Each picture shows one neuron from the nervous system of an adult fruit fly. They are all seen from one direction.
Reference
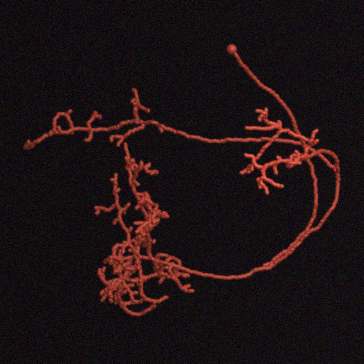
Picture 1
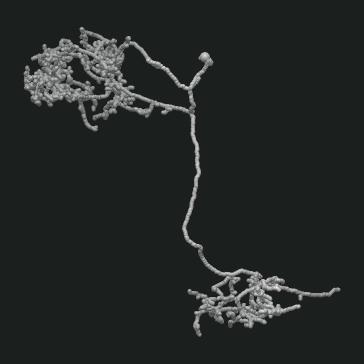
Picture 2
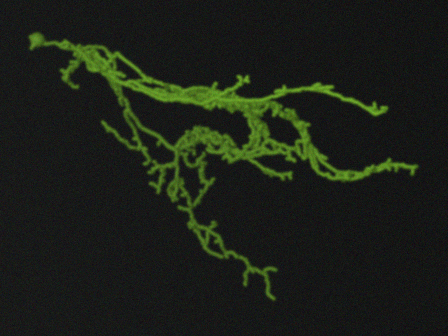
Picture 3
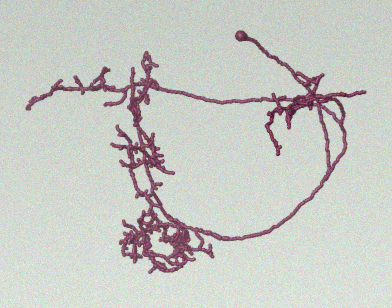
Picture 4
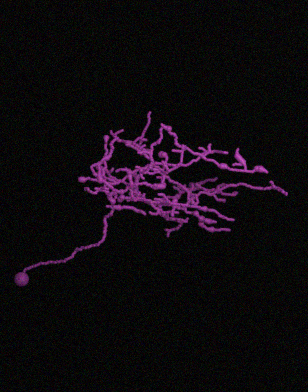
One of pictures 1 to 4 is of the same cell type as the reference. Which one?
Picture 3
